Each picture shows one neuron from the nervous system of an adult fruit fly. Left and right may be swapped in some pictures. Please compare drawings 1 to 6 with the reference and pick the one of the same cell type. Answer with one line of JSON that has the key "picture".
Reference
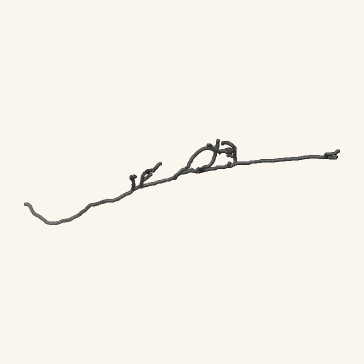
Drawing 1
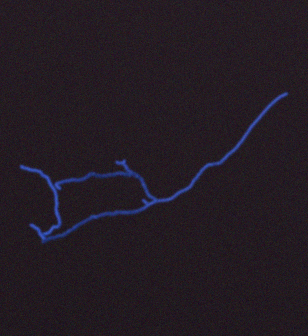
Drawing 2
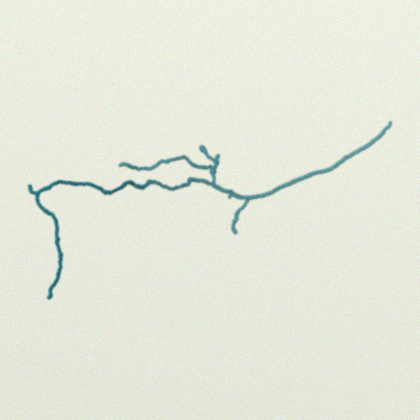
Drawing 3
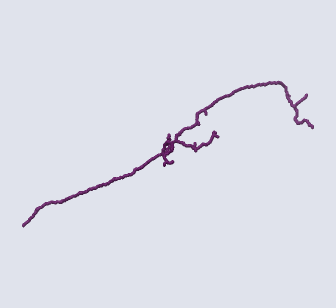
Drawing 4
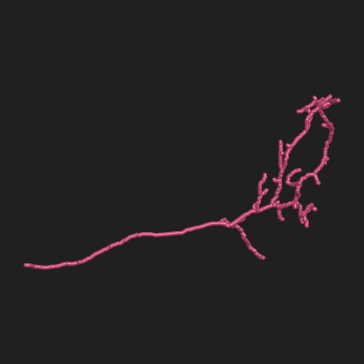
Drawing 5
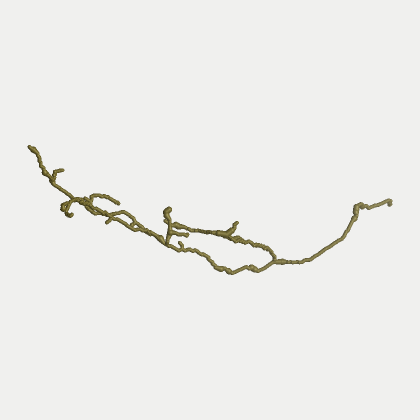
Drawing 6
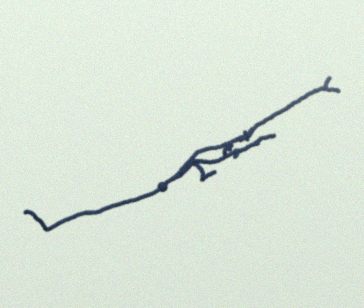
{"picture": 6}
